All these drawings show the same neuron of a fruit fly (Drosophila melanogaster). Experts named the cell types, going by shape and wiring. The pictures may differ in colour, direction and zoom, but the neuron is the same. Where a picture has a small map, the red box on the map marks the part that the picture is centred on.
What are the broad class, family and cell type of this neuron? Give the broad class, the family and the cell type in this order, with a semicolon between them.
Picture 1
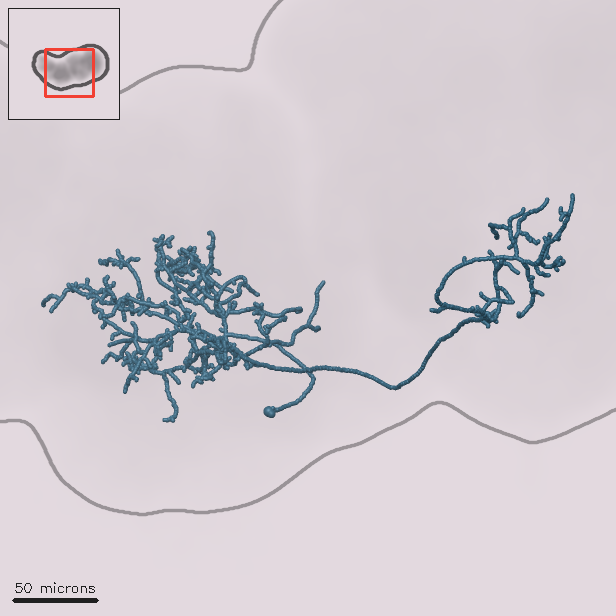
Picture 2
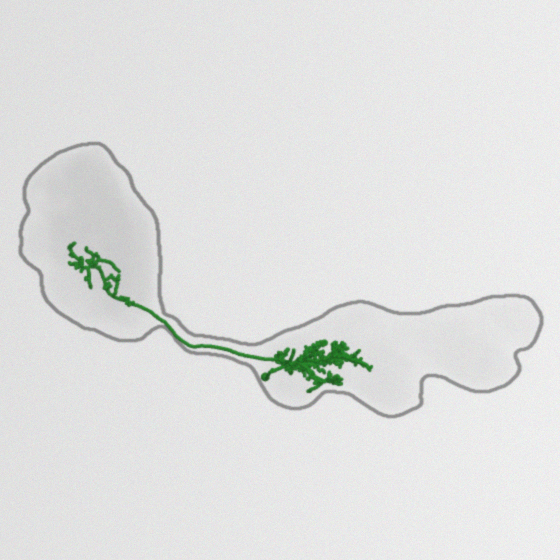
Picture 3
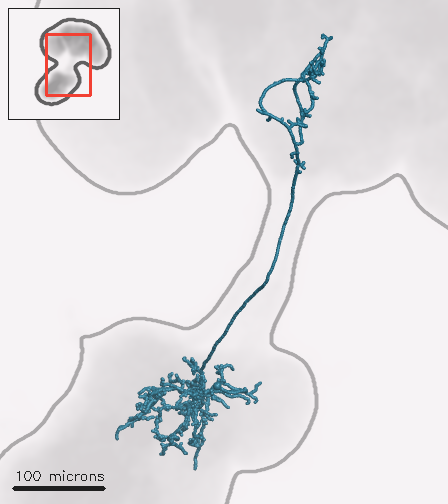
ascending neuron; hemilineage 08B; AN08B048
